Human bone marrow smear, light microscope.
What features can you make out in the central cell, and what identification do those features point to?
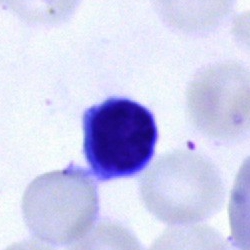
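Roughly round outline, with a small bulge up at the top left. The chromatin is dense and very dark purple-blue all the way through, and I can't make out any nucleoli. Cytoplasm is just a very scant blue rim, mostly on the left. It's a lymphocyte.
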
